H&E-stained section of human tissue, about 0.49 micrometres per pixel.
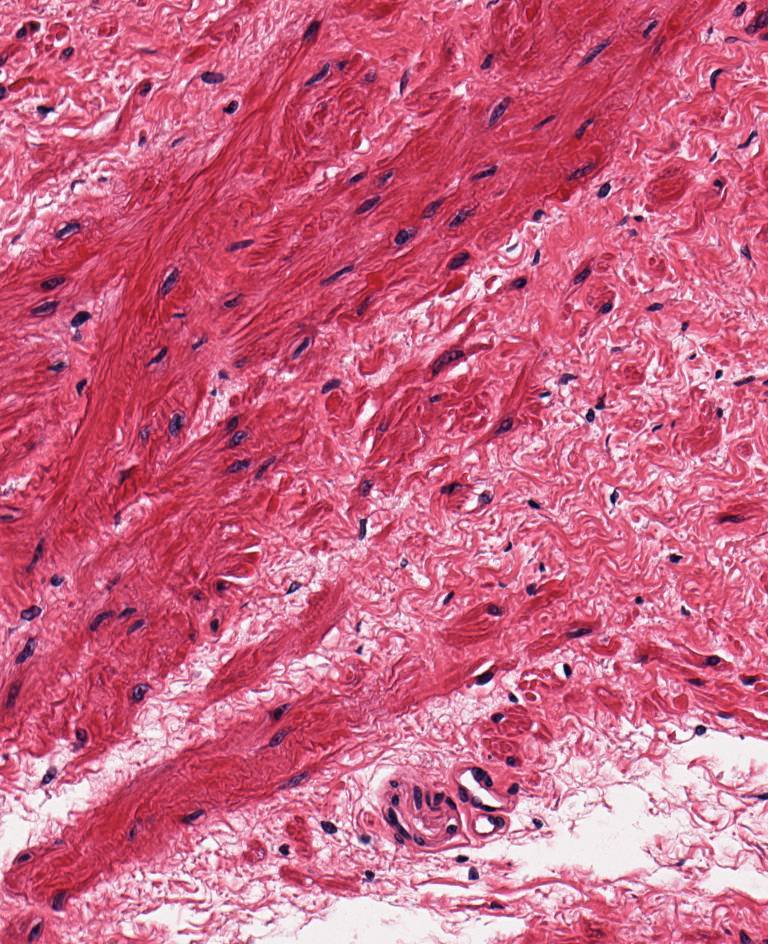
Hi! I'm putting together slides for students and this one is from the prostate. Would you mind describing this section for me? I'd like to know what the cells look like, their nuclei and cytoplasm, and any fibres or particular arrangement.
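Elongated, cigar-shaped nuclei lie within the muscle bundles, running parallel to them. These bundles stain a deeper pink than the connective tissue around them. On the right side of the field is loose, wavy collagenous connective tissue containing sparse small dark nuclei. A small thin-walled blood vessel is present near the bottom centre.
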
